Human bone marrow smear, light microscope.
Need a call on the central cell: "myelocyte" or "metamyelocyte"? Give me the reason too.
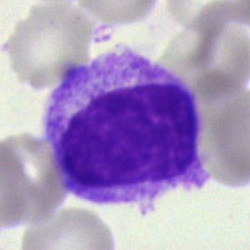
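This is a myelocyte rather than a metamyelocyte. Checking the nucleus, it fills most of the cell. Checking the cytoplasm, its widest band lies at the upper left, and its colour is light purple. Checking the granules, fine purple ones speckle the cytoplasm. Checking the edge, small ragged tags of cytoplasm project from the lower border of the cell.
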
